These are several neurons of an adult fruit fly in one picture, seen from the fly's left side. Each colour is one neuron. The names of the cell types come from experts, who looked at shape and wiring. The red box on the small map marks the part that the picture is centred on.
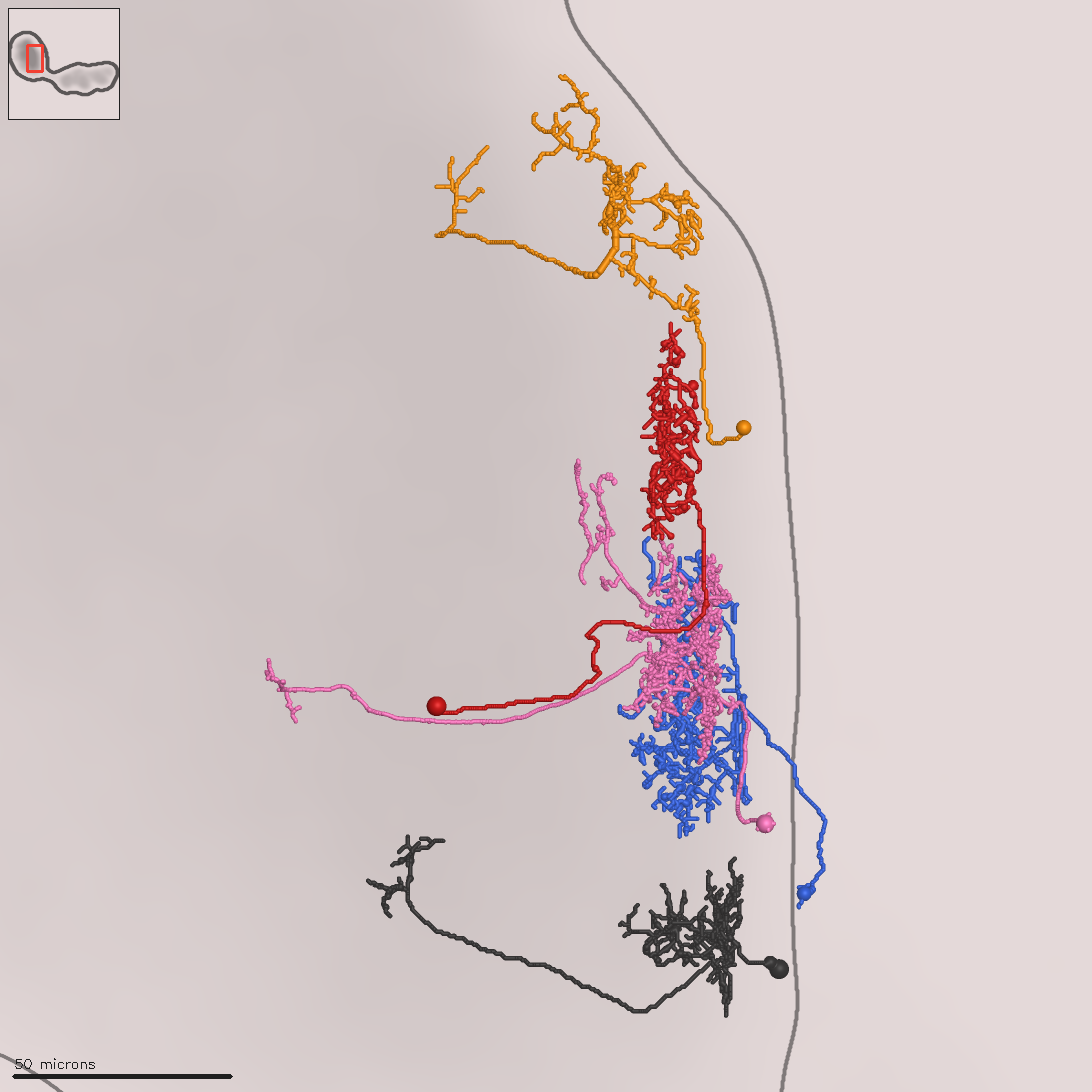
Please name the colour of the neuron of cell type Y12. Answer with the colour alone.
orange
